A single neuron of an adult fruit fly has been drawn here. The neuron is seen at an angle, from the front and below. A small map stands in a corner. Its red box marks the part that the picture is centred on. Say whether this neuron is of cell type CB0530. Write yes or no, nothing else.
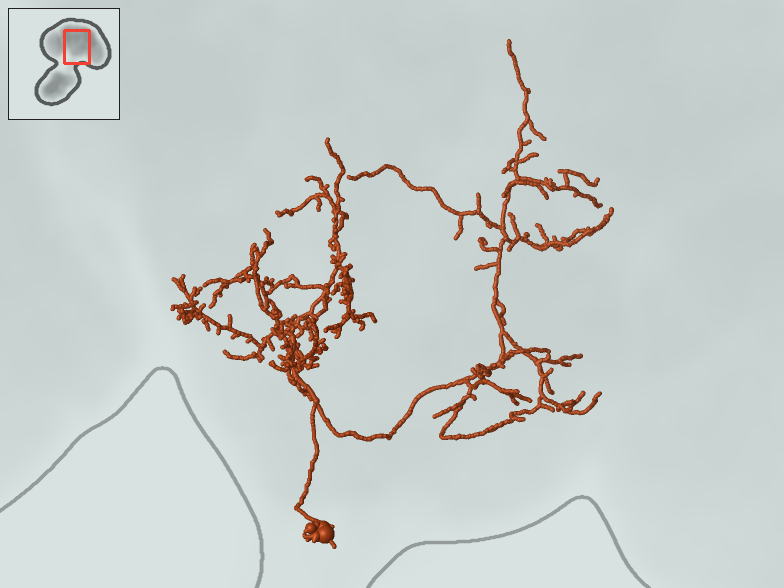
yes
